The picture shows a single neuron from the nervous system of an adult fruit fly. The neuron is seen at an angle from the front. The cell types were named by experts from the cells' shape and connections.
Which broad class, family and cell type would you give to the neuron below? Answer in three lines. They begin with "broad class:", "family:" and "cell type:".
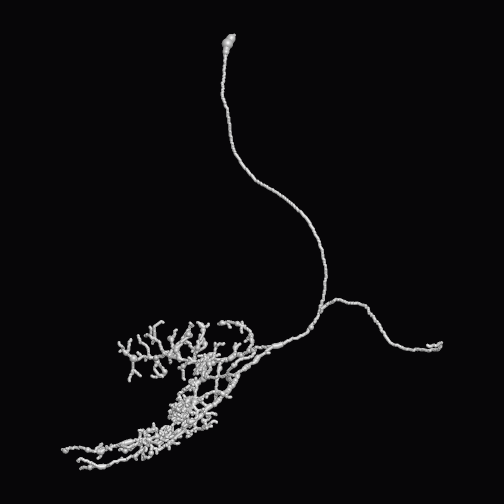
broad class: nerve-cord intrinsic neuron
family: hemilineage 23B
cell type: IN23B037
